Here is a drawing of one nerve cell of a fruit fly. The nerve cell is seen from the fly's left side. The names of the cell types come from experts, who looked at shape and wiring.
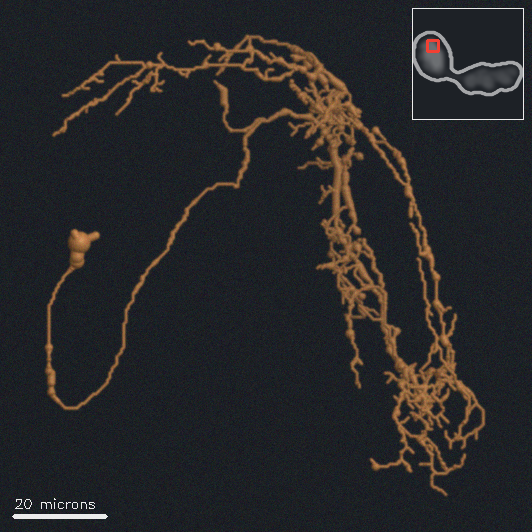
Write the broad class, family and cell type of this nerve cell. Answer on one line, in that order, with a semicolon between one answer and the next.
central-brain intrinsic neuron; hemilineage SIPa1_ventral; SLP098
